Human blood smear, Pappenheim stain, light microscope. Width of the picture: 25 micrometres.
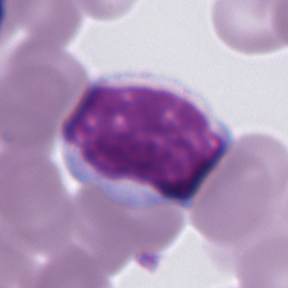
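Large granular lymphocyte in a stained smear of human peripheral blood under the light microscope. The nucleus is a single unlobed mass, elongated from left to right. Cytoplasm is widest along its lower left side, and neither granules nor vacuoles can be seen in it.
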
